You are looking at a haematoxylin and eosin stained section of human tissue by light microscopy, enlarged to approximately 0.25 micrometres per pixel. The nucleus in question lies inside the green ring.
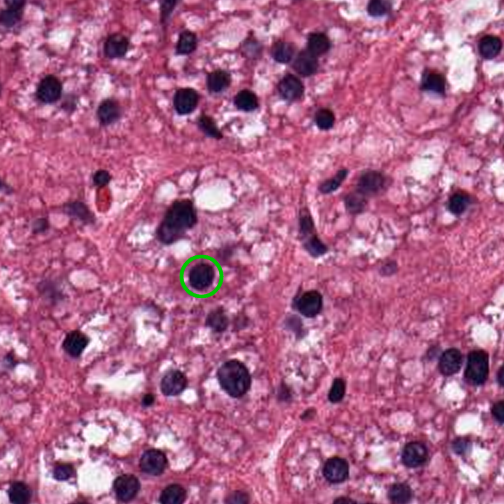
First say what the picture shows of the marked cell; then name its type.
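The nucleus is round, with a smooth, sharply defined outline. The nucleus is very dark and evenly stained, with no internal detail visible. The nucleus is smaller than the irregular dark nucleus just above and to the left of it, and about the same size as many of the other round nuclei in the field. The cytoplasm around the nucleus is pink and broken up by many small clear vacuoles, giving it a bubbly look. The cell sits inside a rounded cluster of similar vacuolated cells, and the cluster is bordered by pink strands. Type of cell: adrenal cortical cell.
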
